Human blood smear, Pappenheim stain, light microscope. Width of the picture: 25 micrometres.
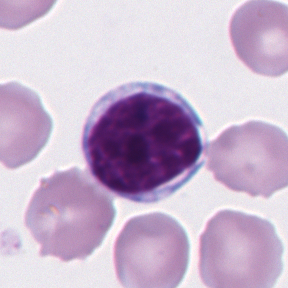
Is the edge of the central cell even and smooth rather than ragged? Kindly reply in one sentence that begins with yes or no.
Yes, a smooth outline without projections belongs to this cell.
